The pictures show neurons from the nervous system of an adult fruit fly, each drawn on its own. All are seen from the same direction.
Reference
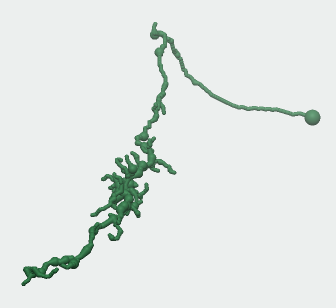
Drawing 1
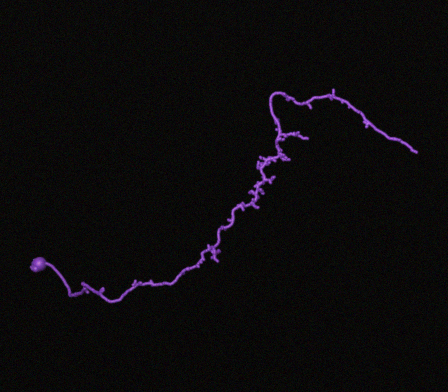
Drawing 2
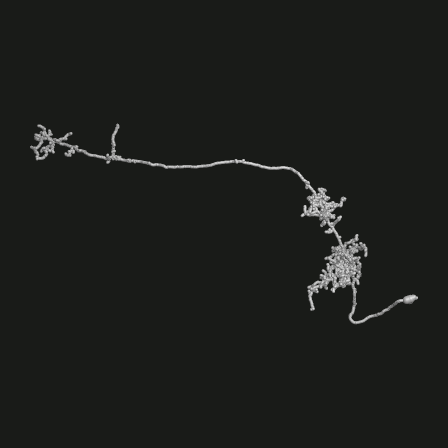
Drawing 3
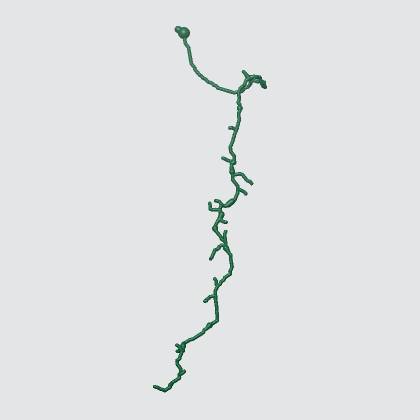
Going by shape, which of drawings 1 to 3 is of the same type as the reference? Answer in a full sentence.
Drawing 3 shows a neuron of the same cell type.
